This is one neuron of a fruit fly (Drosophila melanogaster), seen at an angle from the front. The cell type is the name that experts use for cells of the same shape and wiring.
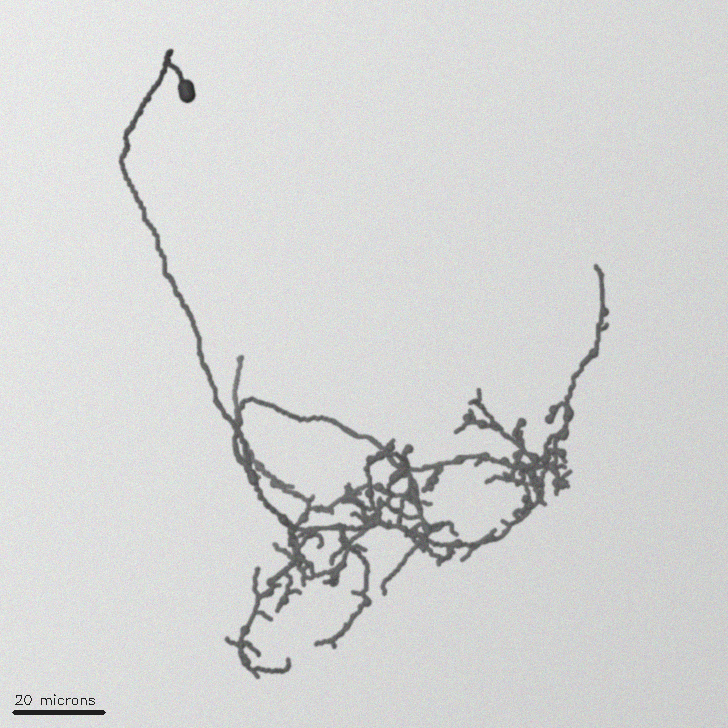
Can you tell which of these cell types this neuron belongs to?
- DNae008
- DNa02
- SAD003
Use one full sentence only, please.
This neuron carries the cell type designation SAD003.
